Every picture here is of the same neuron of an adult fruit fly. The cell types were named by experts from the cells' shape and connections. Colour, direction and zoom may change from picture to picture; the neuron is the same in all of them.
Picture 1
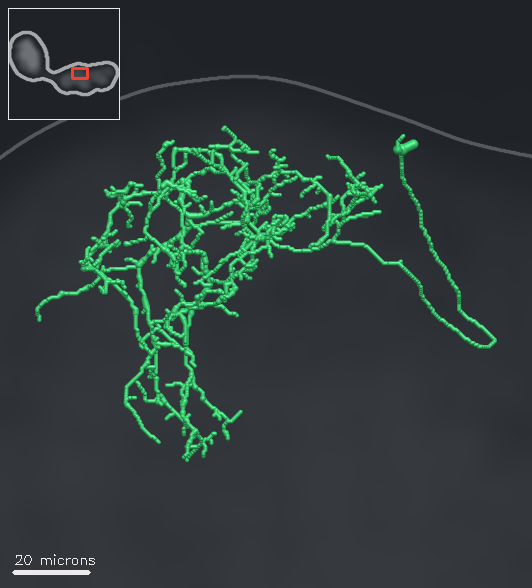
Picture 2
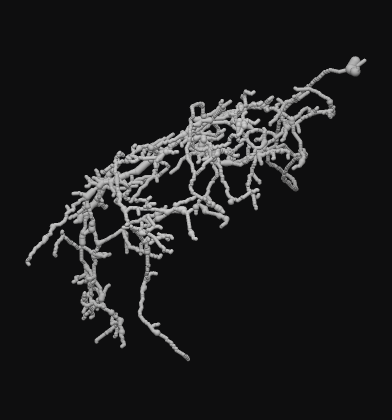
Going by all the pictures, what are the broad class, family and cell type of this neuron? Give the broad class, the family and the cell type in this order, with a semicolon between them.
nerve-cord intrinsic neuron; hemilineage 11B; IN11B014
